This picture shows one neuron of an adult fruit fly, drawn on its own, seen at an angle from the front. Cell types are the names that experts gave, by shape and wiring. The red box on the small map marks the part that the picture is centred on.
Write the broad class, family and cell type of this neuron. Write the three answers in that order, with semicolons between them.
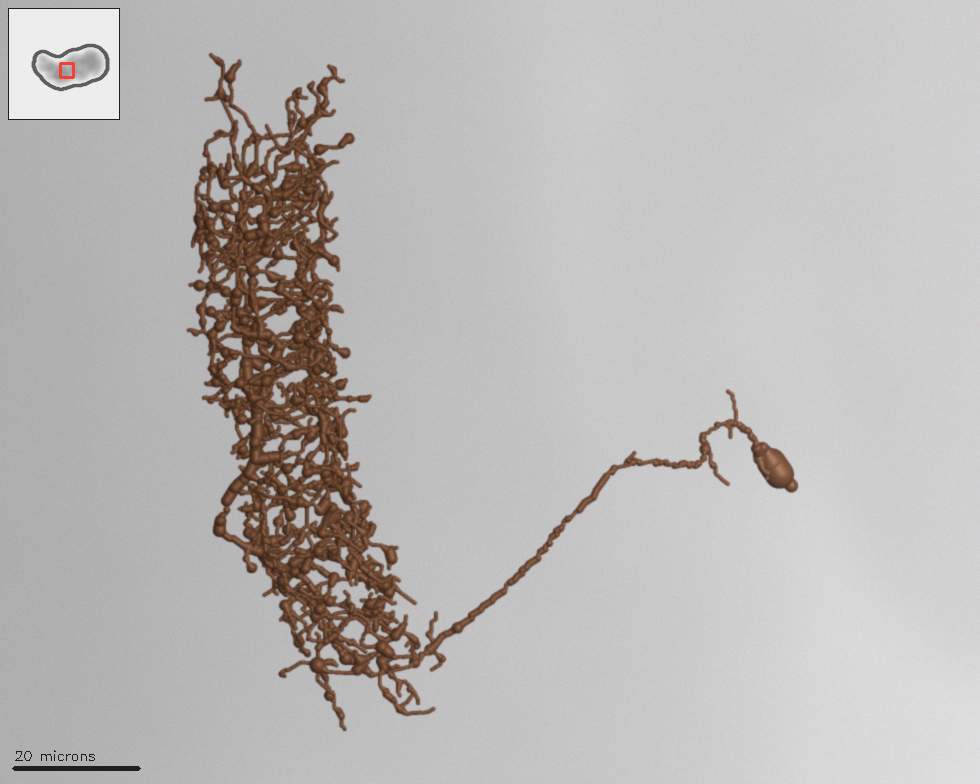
optic-lobe intrinsic neuron; Li; Li17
